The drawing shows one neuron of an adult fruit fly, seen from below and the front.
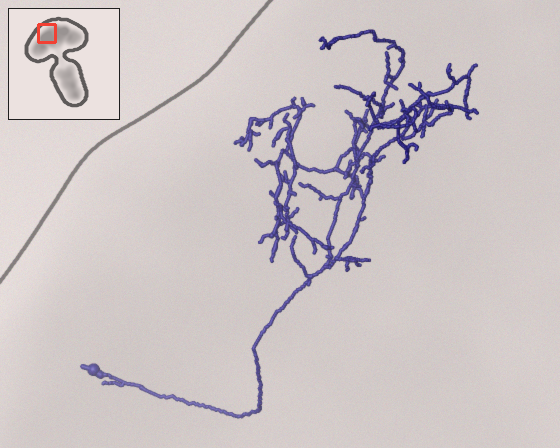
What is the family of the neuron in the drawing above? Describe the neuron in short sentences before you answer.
It lies in the brain. Its cell body lies at the lower left of the picture. Dozens of branch ends can be seen. Its broad class is central-brain intrinsic neuron. Its family is hemilineage SLPad1_posterior.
